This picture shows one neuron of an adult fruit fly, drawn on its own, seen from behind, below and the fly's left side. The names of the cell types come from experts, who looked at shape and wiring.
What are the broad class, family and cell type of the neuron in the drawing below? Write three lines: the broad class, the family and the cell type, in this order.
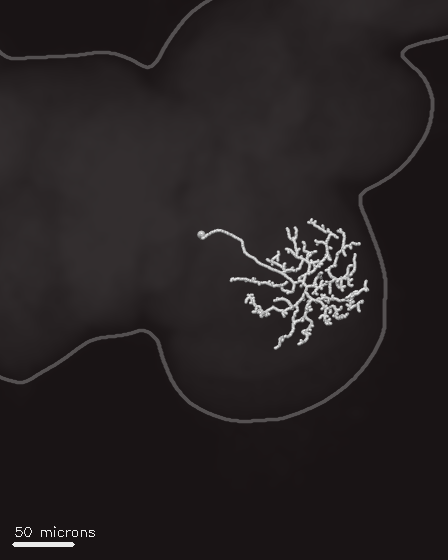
optic-lobe intrinsic neuron
Cm
Cm21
